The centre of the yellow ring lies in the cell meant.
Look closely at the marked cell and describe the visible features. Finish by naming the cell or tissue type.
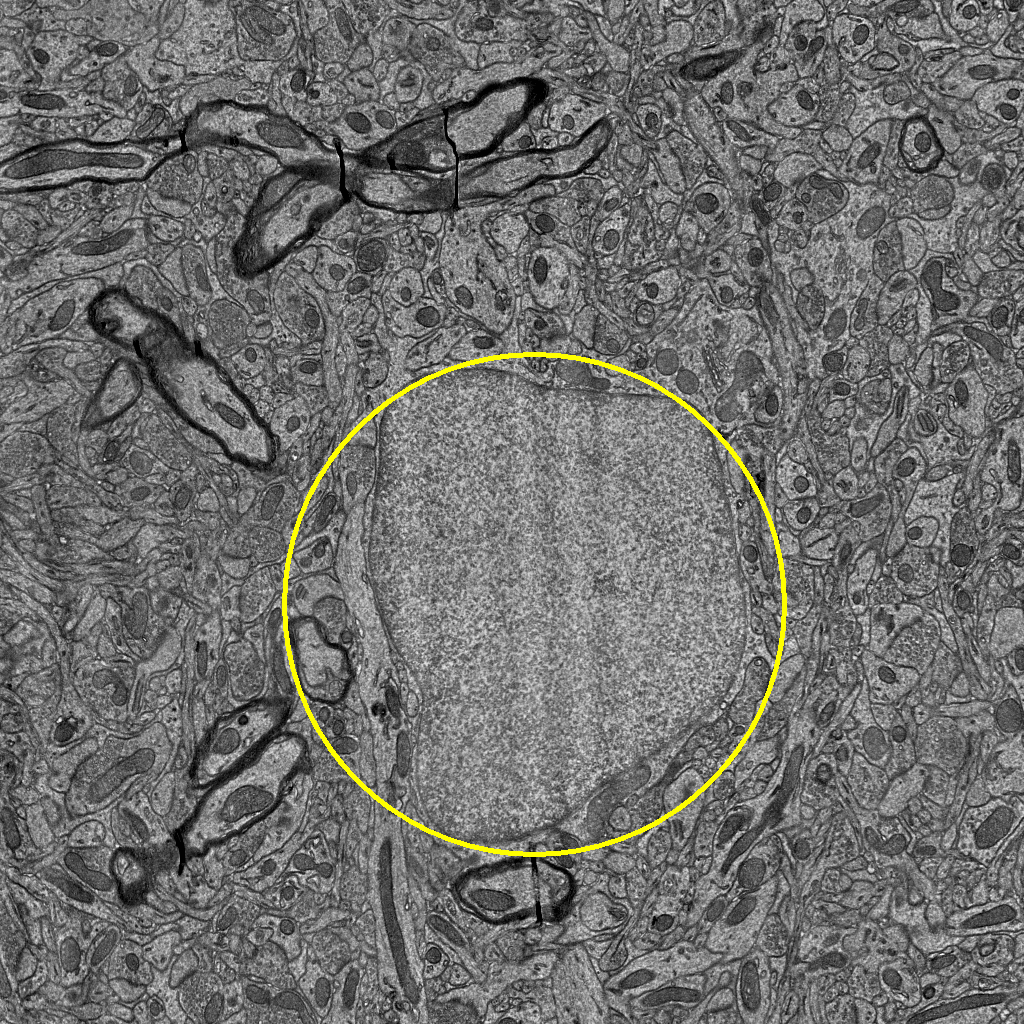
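Smooth and without deep infoldings, the nuclear outline encloses finely granular chromatin spread evenly throughout. No thick dark band of chromatin lines the inside of the envelope, and no distinct nucleolus is visible. The marked cell is an astrocyte.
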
